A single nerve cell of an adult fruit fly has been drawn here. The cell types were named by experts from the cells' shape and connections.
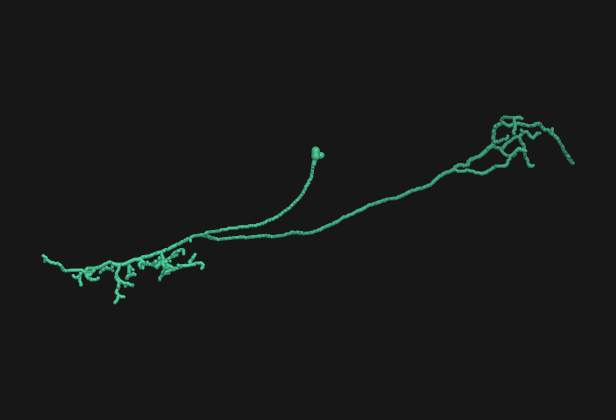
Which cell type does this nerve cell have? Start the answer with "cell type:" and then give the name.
cell type: GFC3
